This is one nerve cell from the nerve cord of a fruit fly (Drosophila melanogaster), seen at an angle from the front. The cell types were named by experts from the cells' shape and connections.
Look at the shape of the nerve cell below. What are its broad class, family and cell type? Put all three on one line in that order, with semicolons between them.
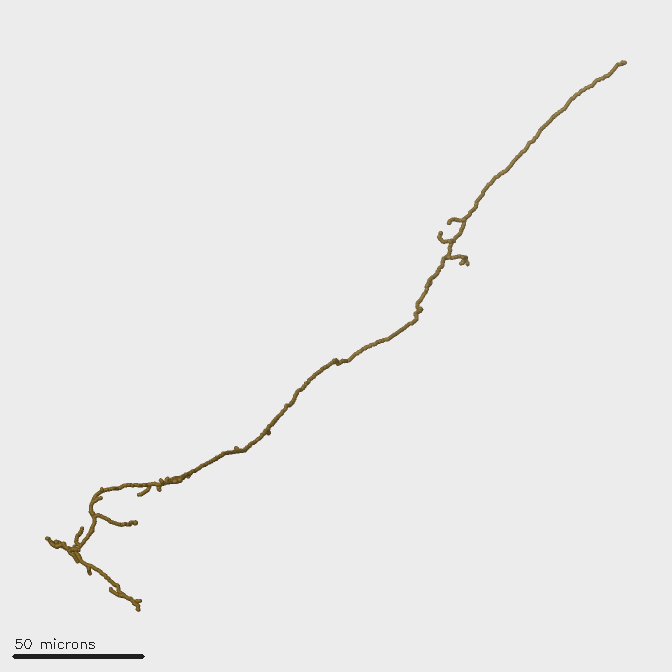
sensory neuron entering the nerve cord; class mechanosensory proprioceptive; SNpp02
